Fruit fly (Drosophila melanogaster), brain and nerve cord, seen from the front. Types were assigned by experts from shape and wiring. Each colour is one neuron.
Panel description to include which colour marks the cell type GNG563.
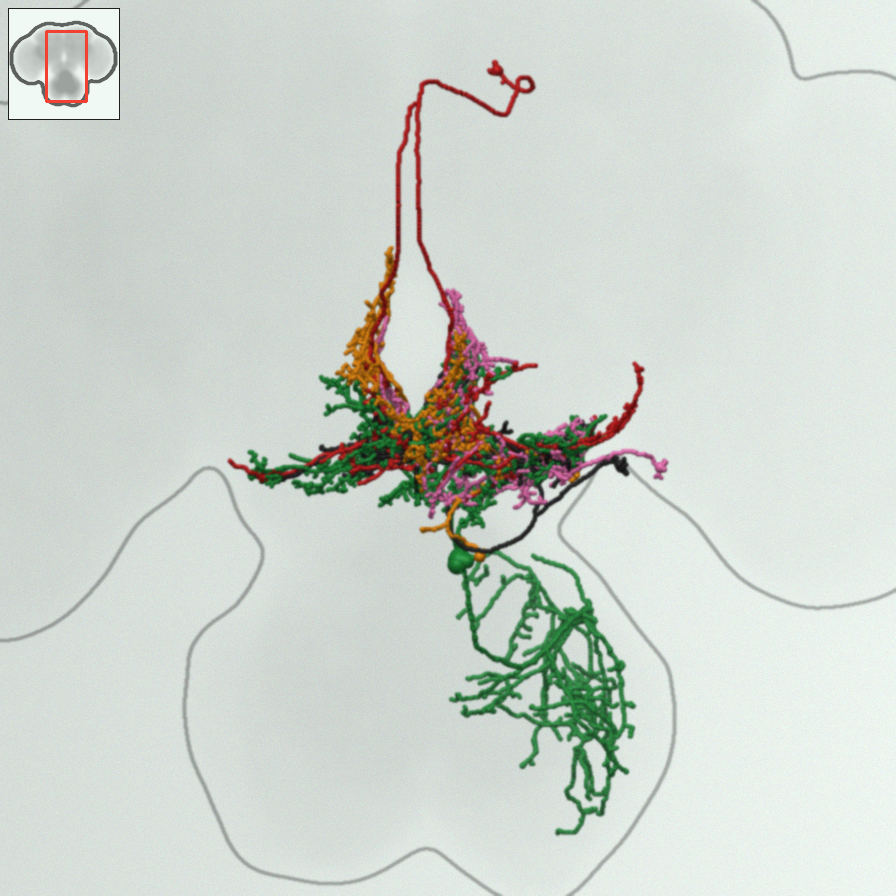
pink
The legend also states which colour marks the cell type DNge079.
green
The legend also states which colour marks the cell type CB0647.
red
